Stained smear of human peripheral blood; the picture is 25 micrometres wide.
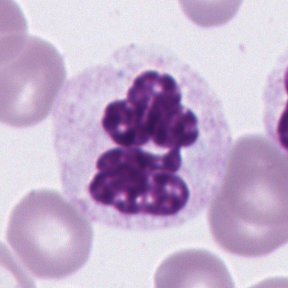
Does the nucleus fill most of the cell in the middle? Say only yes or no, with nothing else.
No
